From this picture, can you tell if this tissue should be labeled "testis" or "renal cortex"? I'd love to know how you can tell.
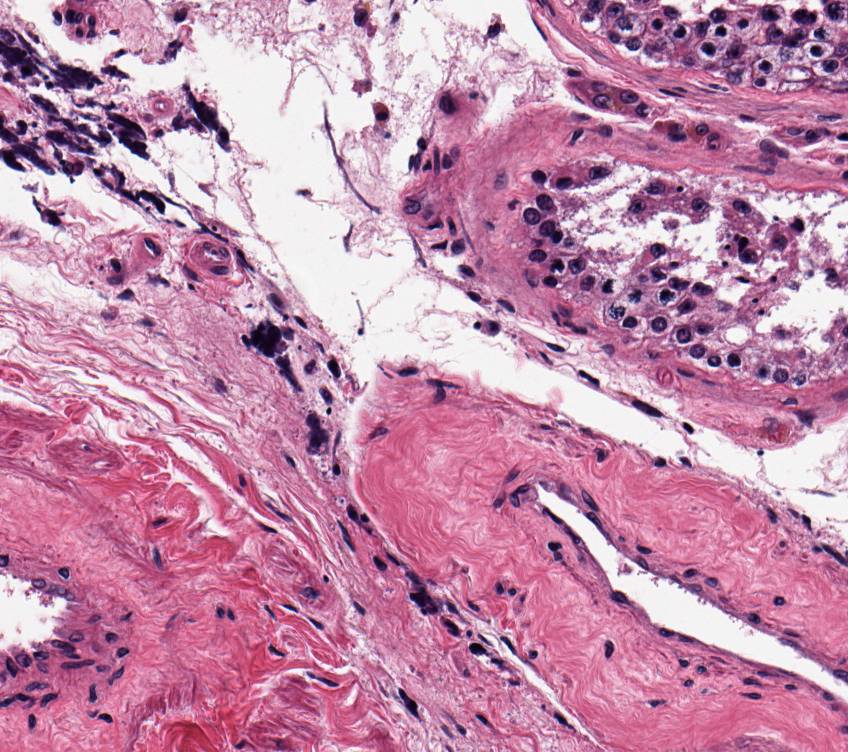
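This is testis. Item by item: round cells in the upper-right tubule lie loosely, pale clear spaces between them. That tubule is bounded by a thick pink collagen band holding flattened spindle-shaped nuclei. Broad, wavy pink collagen bands run diagonally across the lower half.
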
